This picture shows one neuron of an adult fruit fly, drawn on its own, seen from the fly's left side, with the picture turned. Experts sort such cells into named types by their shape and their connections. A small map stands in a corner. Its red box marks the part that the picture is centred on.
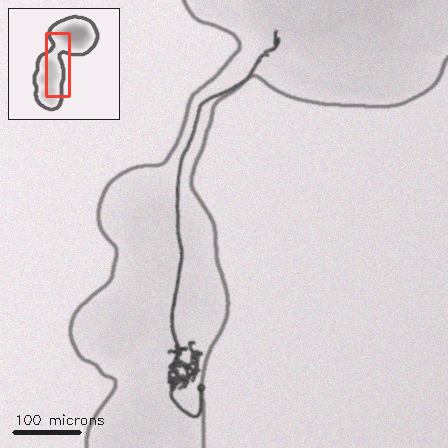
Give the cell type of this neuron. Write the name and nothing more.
AN19B061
